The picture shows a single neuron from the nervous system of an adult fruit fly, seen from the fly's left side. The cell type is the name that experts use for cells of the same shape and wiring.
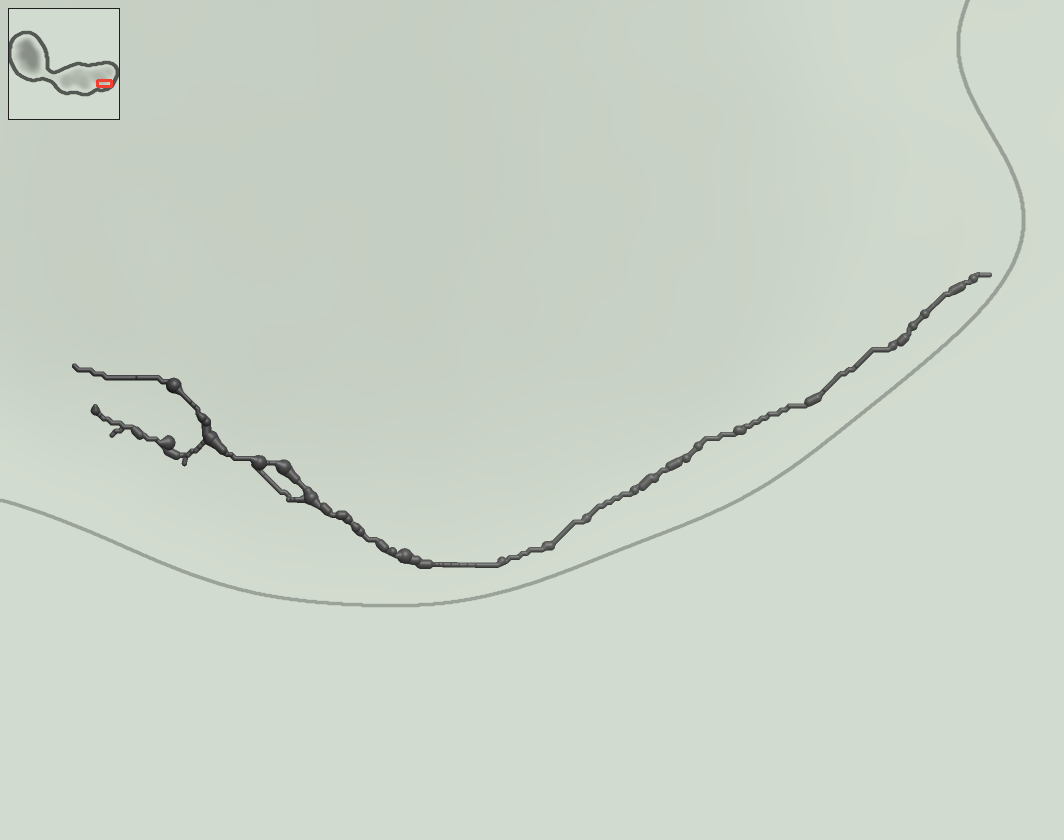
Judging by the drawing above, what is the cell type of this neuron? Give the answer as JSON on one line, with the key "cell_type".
{"cell_type": "SNta36"}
